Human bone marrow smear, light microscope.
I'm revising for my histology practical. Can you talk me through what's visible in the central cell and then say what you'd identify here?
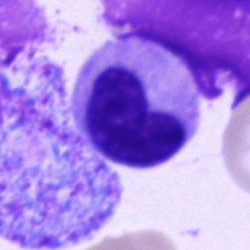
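On examination, the nucleus shows a deep notch on its upper side, producing a kidney or heart shape. The chromatin is dense and stains dark purple, and no nucleoli can be seen. No distinct granules are present in the cytoplasm. Answer: metamyelocyte.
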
